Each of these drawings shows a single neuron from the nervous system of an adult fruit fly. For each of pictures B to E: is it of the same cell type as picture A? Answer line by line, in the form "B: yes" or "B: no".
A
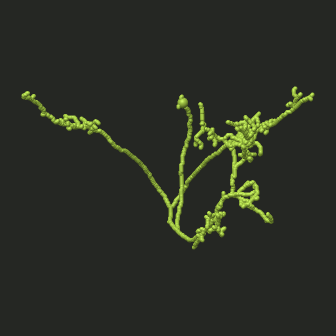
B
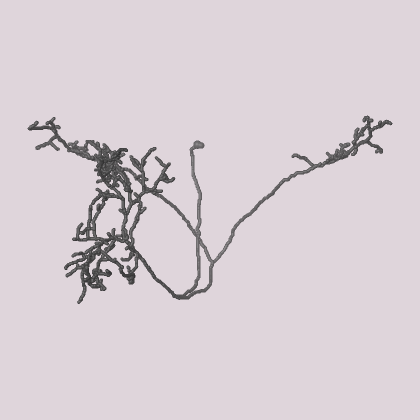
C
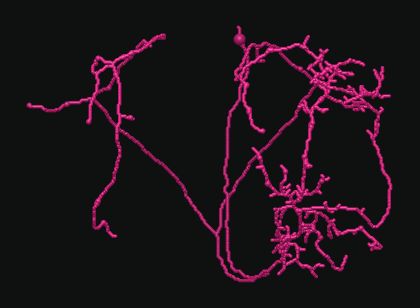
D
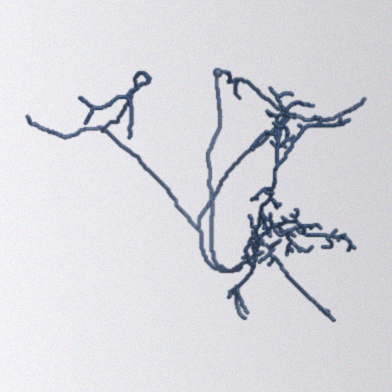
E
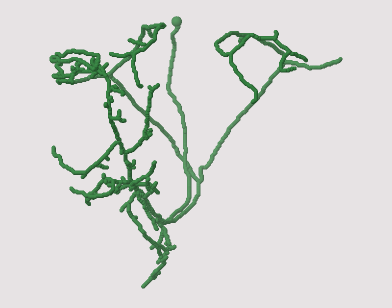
B: yes
C: no
D: no
E: no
